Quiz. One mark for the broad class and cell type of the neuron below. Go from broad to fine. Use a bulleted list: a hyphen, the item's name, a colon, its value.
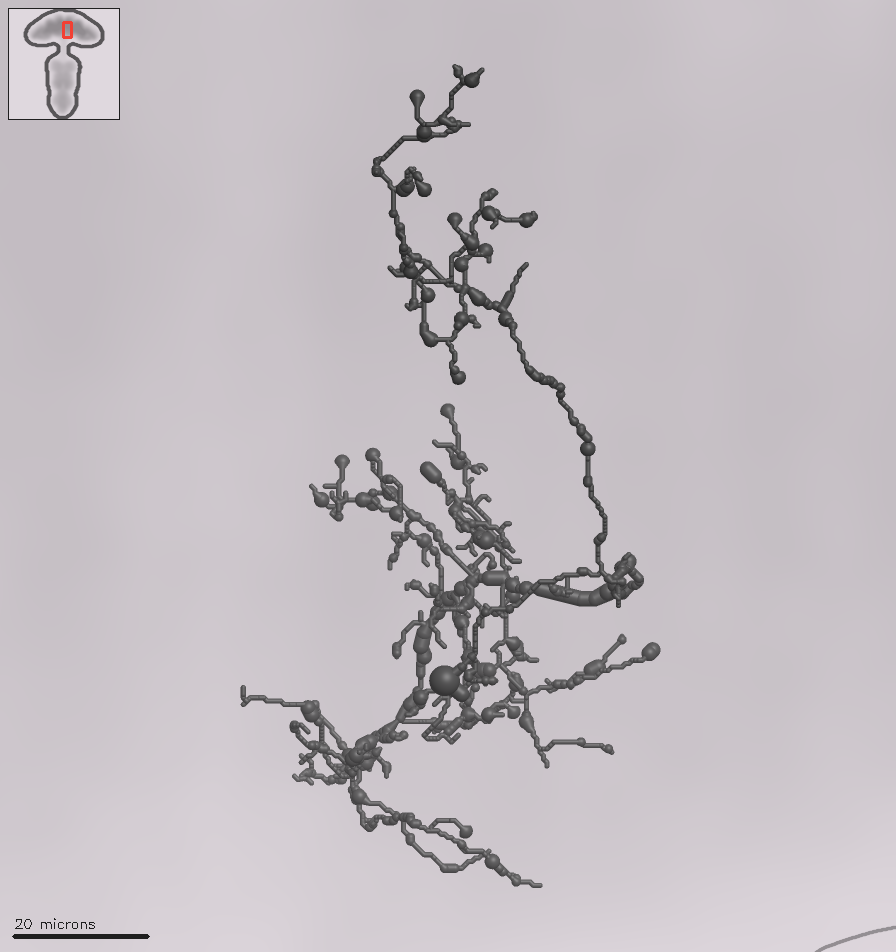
- broad class: central-brain intrinsic neuron
- cell type: IB022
